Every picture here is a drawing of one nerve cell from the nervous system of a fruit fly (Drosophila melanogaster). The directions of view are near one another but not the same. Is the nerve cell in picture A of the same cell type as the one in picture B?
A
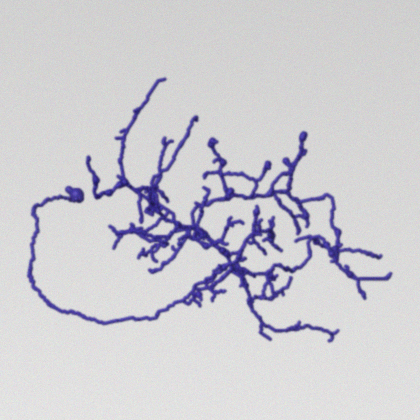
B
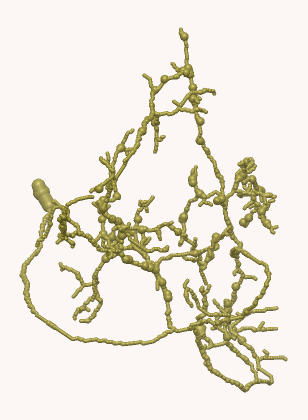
no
